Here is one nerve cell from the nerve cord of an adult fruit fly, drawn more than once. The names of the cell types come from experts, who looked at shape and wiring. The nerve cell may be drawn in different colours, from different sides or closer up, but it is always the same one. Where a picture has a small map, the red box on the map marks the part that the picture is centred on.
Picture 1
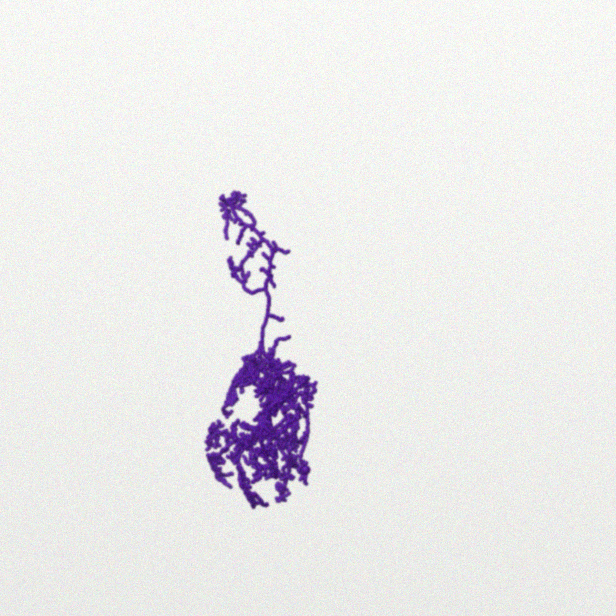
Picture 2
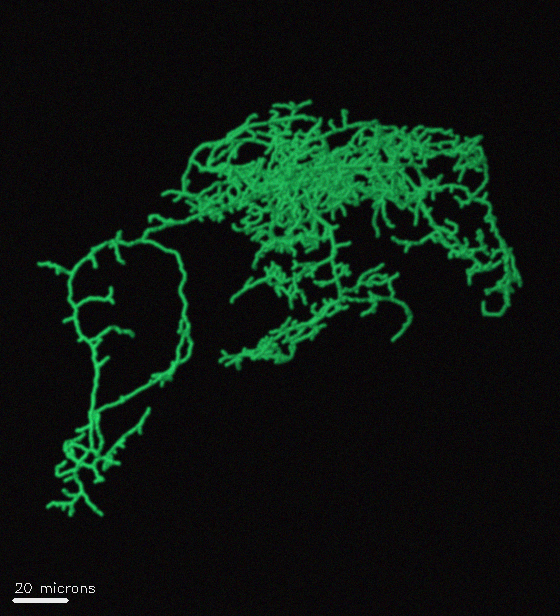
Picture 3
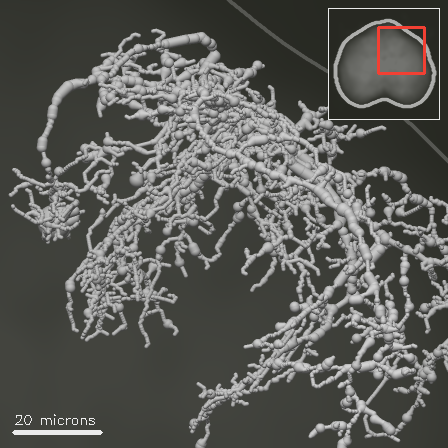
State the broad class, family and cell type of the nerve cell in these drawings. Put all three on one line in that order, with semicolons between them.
nerve-cord intrinsic neuron; hemilineage 02A; IN02A004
